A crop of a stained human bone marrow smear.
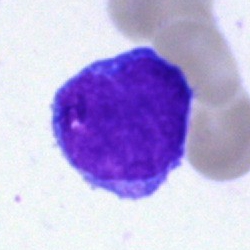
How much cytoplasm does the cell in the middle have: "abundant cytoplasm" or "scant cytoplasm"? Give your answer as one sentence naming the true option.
What cytoplasm the cell has forms just a narrow rim.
